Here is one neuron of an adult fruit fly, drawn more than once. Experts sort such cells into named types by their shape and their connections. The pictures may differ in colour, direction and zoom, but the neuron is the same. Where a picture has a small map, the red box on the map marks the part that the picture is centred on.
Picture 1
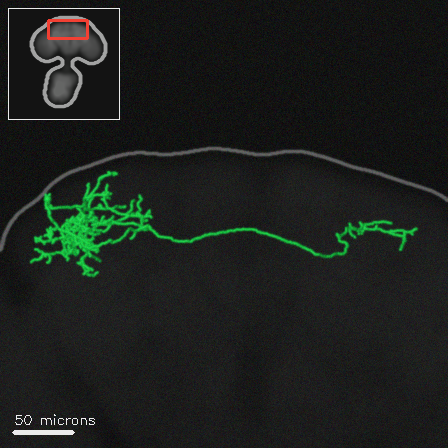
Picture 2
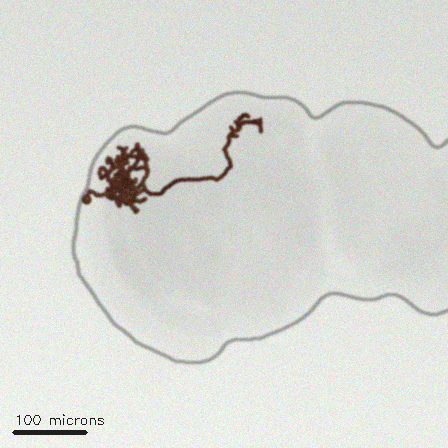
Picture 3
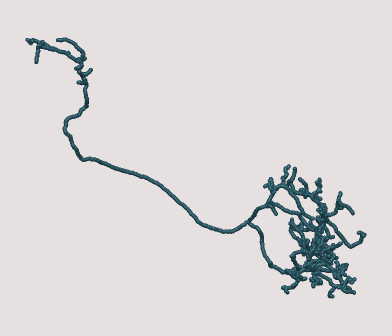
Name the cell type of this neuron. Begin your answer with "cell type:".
cell type: LHAD1j1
